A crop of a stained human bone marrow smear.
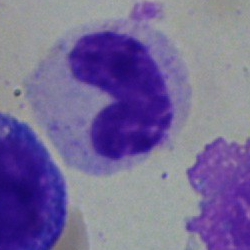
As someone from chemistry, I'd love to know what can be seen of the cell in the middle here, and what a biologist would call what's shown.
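First, the nucleus: kidney-shaped, with a deep notch opening to the left, and set off-centre toward the right side of the cell. Second, the chromatin: dark purple and condensed. Third, the cytoplasm: sparse fine purplish granules. This is a band neutrophil.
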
